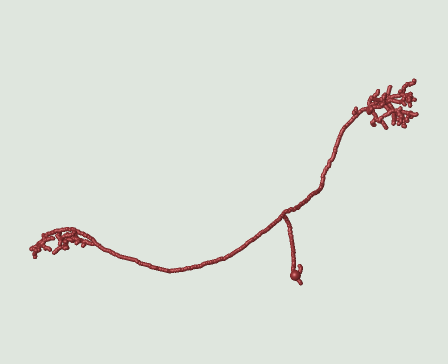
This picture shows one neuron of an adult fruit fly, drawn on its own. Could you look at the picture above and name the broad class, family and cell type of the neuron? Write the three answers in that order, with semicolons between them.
visual projection neuron; hemilineage VPNd2; LC10a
